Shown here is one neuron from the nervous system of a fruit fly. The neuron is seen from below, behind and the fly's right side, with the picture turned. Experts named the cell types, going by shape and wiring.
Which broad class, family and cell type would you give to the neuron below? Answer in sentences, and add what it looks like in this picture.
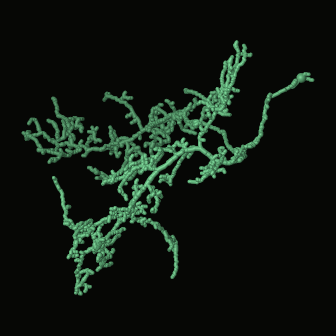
It is a central-brain intrinsic neuron. The family is hemilineage DM3_dorso_lateral. The cell type is SMP311. The cell body can be seen at the upper right of the picture. The picture shows dozens of branch ends.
